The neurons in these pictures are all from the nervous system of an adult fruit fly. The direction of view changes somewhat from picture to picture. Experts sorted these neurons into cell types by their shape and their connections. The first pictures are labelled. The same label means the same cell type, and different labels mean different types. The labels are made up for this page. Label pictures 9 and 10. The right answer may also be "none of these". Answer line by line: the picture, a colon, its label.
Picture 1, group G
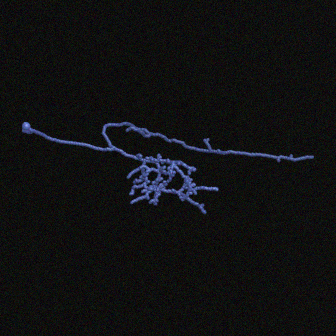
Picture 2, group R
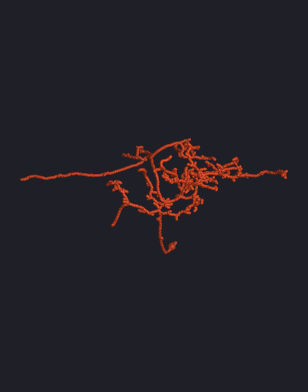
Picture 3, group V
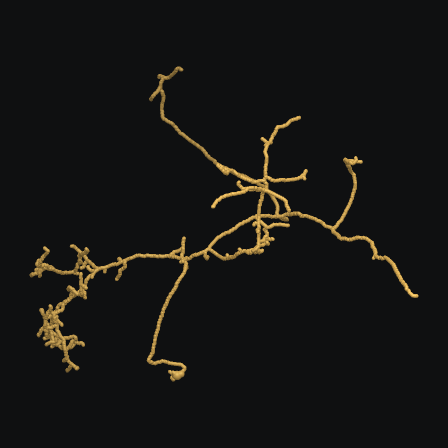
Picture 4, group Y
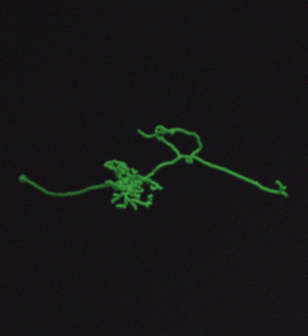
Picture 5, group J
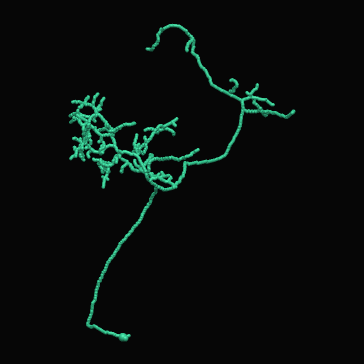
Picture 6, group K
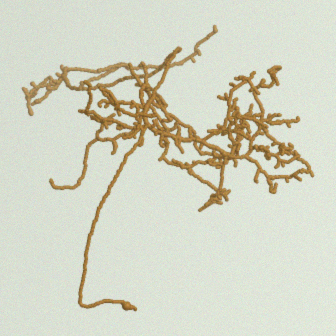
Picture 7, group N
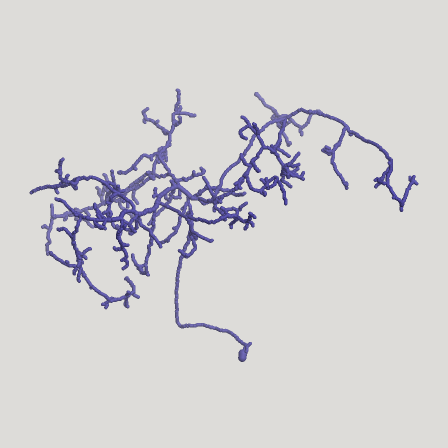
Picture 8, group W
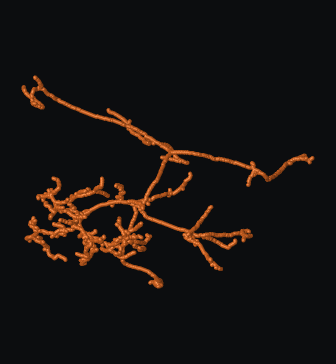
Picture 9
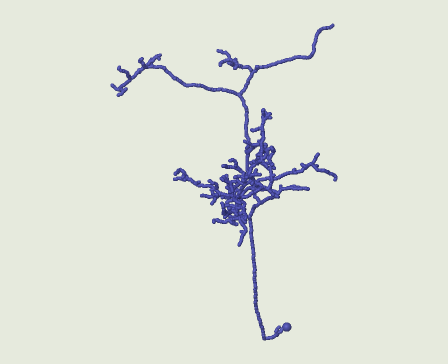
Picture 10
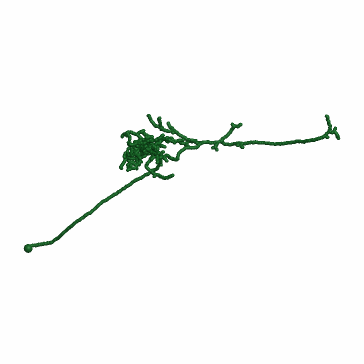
9: group J
10: group Y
